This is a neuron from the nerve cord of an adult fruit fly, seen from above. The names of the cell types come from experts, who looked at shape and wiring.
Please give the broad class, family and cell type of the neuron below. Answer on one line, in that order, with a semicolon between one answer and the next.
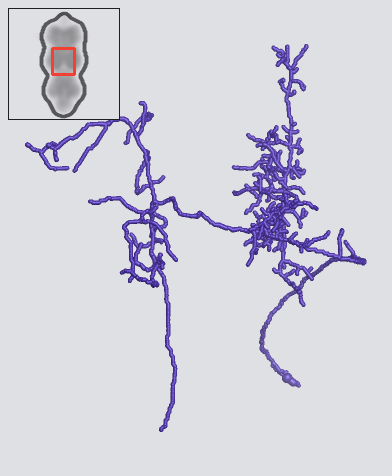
nerve-cord intrinsic neuron; hemilineage 06A; IN06A096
